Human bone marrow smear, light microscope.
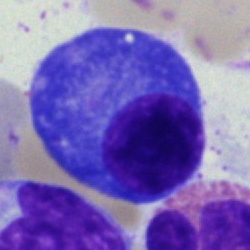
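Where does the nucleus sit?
Eccentrically, toward the lower right edge, with dark, coarsely clumped chromatin.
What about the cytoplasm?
Abundant and deep blue, with a small clear spot near the top edge.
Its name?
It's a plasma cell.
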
